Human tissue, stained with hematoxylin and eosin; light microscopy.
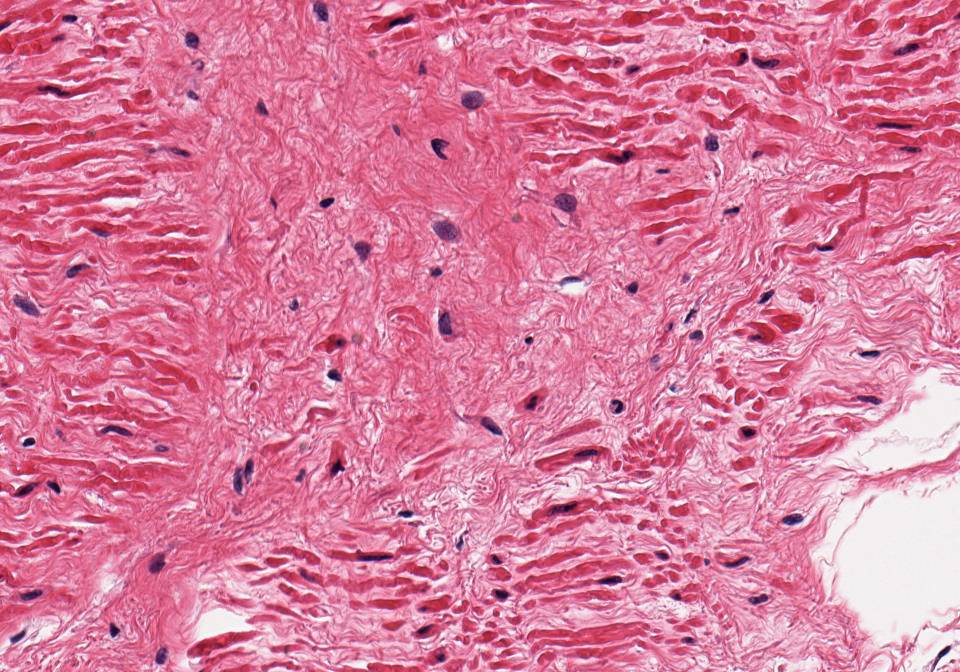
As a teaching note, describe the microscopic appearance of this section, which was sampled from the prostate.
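A broad central zone of paler fibrillar tissue separates bands of darker pink elongated fibres at the top and bottom. Nuclei in those dark pink fibres are elongated and dark blue. The pale zone has few nuclei, widely spaced, though in its upper centre a few larger, plump oval purple ones are scattered.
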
